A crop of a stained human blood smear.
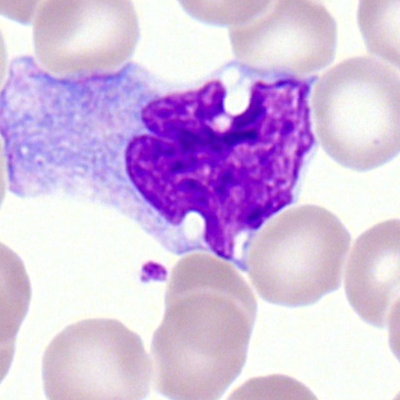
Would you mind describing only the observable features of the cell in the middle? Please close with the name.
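Irregular and angular, the cell outline has a broad extension of cytoplasm reaching out to the left. The nucleus occupies the right part of the cell. In colour, the cytoplasm is a pale grey-blue. Several clear round vacuoles sit at the edges of the nucleus. The cell is a monocyte.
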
